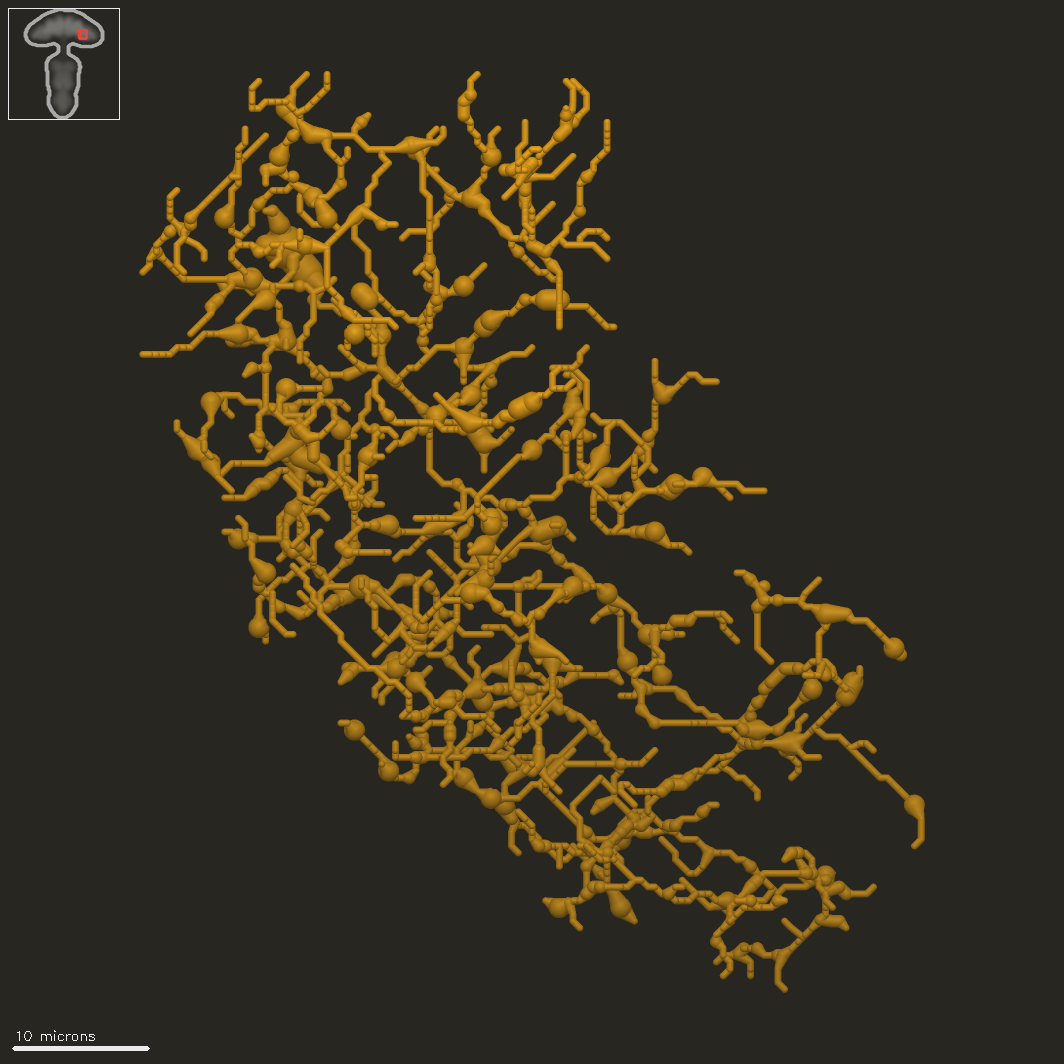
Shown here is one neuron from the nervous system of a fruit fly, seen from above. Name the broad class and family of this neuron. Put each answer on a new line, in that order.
optic-lobe intrinsic neuron
Pm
